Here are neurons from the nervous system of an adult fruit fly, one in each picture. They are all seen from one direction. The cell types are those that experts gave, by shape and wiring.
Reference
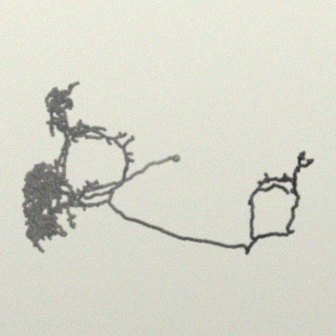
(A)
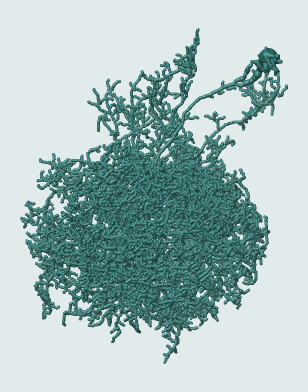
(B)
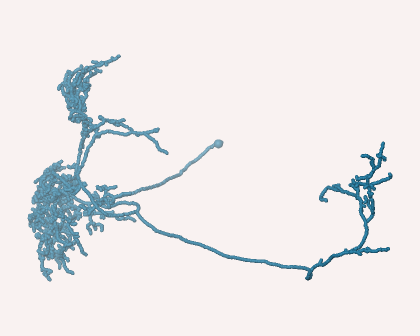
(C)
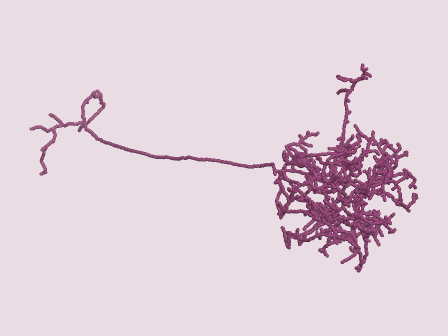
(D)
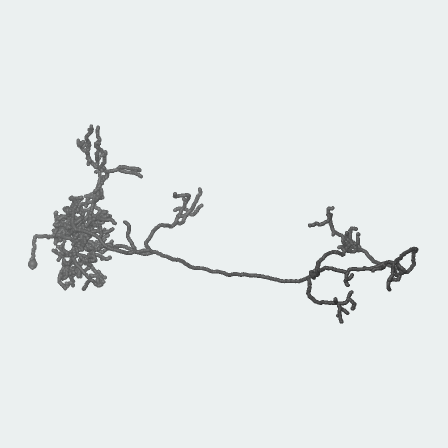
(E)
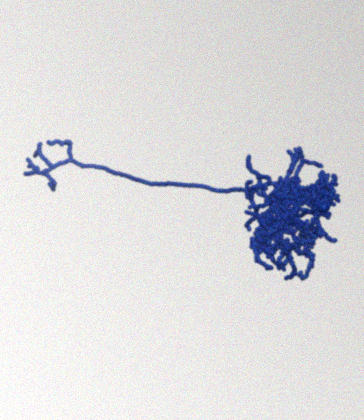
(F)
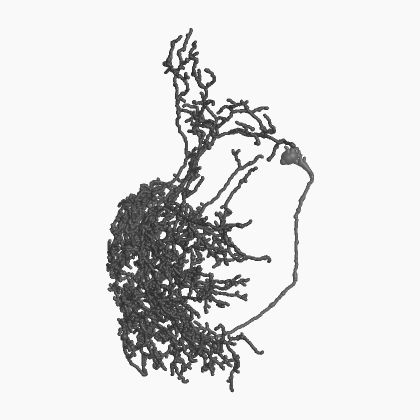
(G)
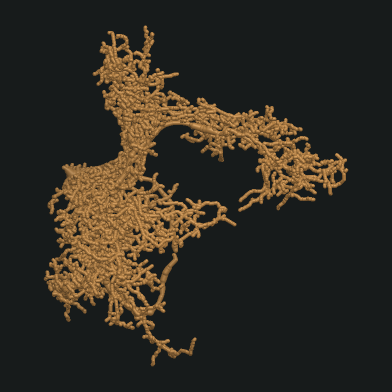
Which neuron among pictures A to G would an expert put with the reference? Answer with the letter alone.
B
